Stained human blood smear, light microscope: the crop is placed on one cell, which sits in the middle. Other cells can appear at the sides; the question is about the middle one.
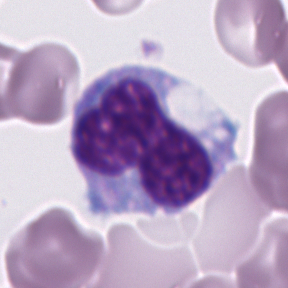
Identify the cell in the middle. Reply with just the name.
monocyte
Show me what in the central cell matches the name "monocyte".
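As you're thinking of a monocyte, look first at the nucleus: no nucleoli can be seen in it.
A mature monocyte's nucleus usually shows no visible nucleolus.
So that absence sits well with this cell being a monocyte. Beyond that, the cytoplasm is pale greyish blue, and a pale, clear vacuole-like area lies in it at the upper right of the nucleus. The cell outline, too, is slightly irregular rather than smoothly round.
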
